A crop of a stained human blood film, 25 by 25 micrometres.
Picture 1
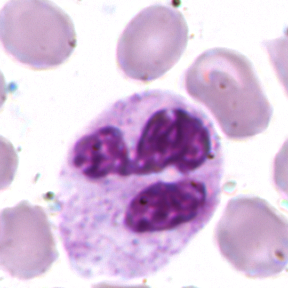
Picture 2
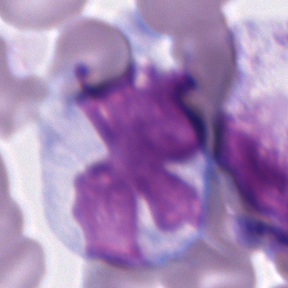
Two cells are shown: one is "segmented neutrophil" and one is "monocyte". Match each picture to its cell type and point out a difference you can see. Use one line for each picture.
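Picture 1: segmented neutrophil. The cytoplasm holds many fine, small violet granules scattered throughout.
Picture 2: monocyte. The cytoplasm shows no visible granules.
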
